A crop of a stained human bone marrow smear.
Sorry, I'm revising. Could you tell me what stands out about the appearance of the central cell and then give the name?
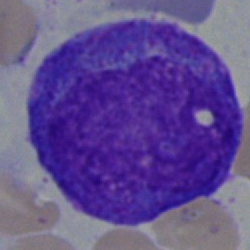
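Most of the cell is taken up by the nucleus, leaving only a narrow rim of deep blue cytoplasm. Small pinkish-purple dots are scattered over the nucleus. Near the right edge of the cell lies a single small, round, clear vacuole. This is a promyelocyte.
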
